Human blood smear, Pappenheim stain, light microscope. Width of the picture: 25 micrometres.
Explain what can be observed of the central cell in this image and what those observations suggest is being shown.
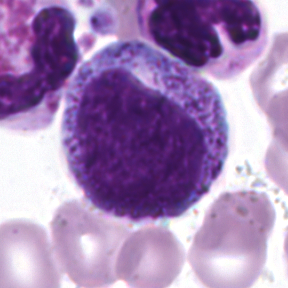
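The cell has a round, smooth outline without surface projections. Its chromatin is dark purple, with a fine to moderately coarse strand-like pattern rather than heavy clumps. A pale greyish-lilac rim of cytoplasm, wider at the upper right than at the lower left, has numerous fine dark purple granules scattered throughout. The cell is a promyelocyte.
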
